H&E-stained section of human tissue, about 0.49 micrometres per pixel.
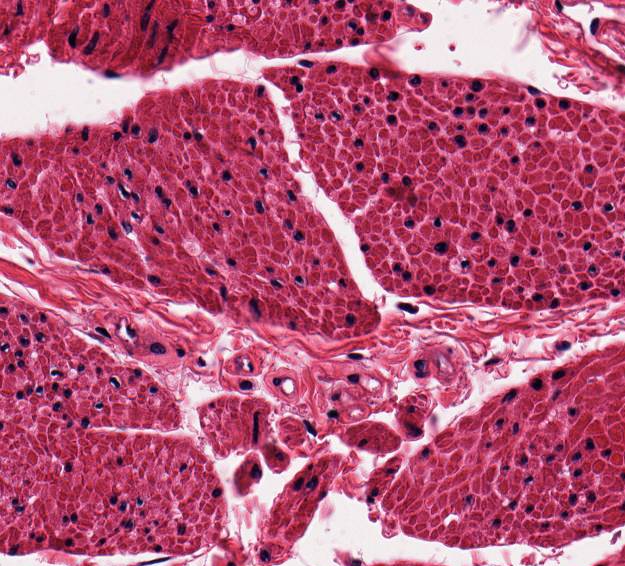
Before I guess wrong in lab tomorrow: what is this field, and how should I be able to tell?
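Answer: smooth muscle. Large bundles, narrow connective tissue septa between; most cells cut across as small, closely packed pink polygonal profiles. Nuclei small, round, dark, central, in a minority of profiles. No epithelium or glands.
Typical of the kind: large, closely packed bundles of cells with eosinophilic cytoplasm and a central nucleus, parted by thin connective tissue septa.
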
